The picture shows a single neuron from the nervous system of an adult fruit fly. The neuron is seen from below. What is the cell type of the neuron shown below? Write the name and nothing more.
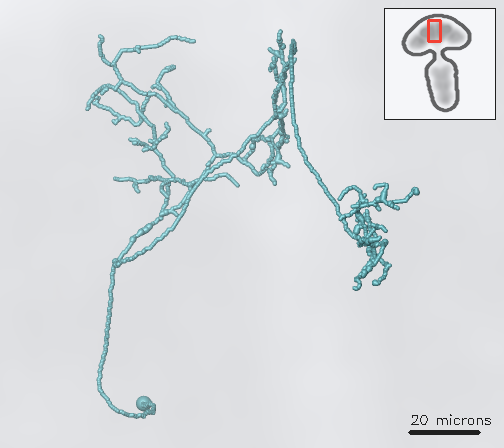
CB4205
